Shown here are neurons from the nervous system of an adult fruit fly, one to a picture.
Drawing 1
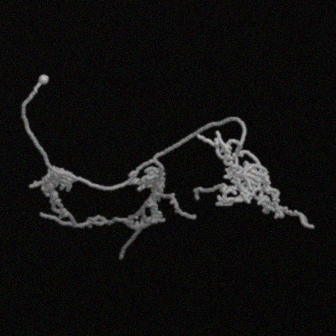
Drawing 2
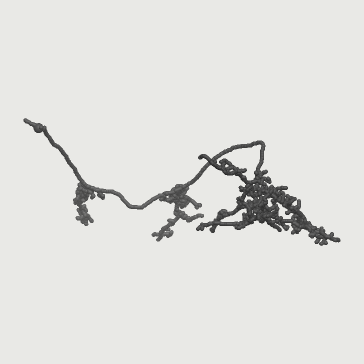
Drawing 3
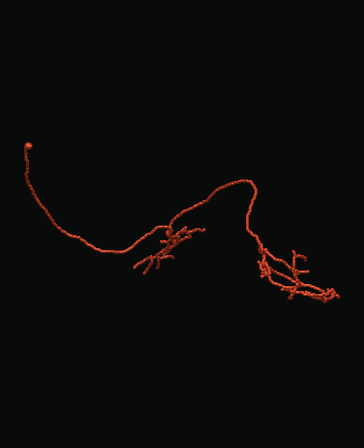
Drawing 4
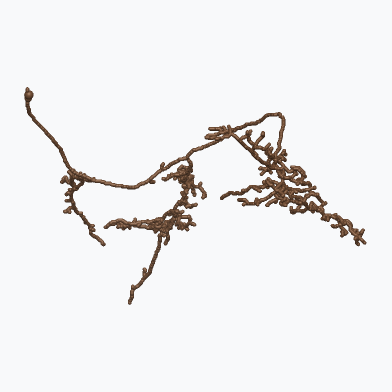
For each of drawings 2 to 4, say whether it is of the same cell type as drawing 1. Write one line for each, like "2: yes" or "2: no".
2: no
3: no
4: yes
